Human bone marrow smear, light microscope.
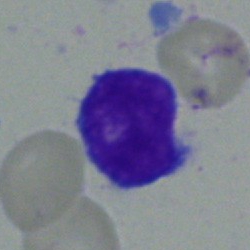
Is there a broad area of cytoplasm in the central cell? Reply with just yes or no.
No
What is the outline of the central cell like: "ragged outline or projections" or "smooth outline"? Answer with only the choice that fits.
Ragged outline or projections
